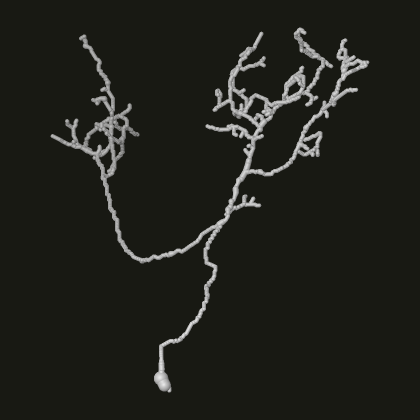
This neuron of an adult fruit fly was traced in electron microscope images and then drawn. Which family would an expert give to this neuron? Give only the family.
hemilineage LB3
